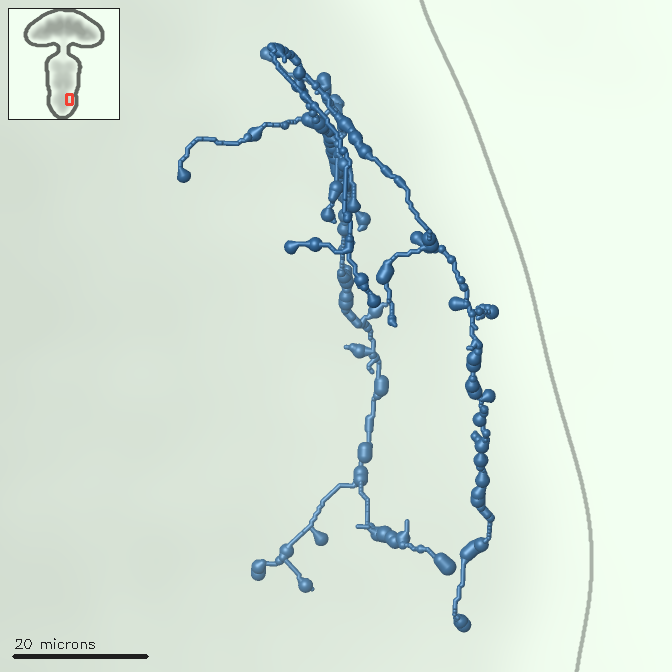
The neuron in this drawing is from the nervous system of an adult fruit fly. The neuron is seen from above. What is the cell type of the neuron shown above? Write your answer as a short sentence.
The cell type is IN18B018.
